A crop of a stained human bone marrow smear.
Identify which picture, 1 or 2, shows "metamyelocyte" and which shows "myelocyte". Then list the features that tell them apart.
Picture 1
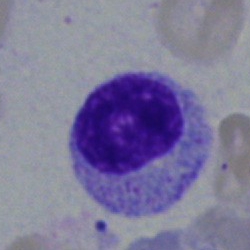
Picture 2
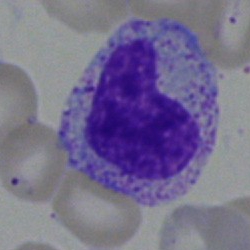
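Picture 1 shows a myelocyte; picture 2 shows a metamyelocyte.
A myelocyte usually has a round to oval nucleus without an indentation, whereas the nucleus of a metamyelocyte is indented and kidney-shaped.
In picture 2 the nucleus is indented on its upper right side, which gives it a kidney-like shape.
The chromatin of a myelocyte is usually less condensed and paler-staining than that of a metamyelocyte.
Here the chromatin is dense in both cells: dark purple in picture 1 and deep purple in picture 2. In picture 1 the cytoplasm forms a broad crescent below and to the right of the nucleus; it is a pale greyish lilac-blue and contains fine purplish granules. In picture 2 the cytoplasm is pale blue-grey, with small purple granules scattered throughout.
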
